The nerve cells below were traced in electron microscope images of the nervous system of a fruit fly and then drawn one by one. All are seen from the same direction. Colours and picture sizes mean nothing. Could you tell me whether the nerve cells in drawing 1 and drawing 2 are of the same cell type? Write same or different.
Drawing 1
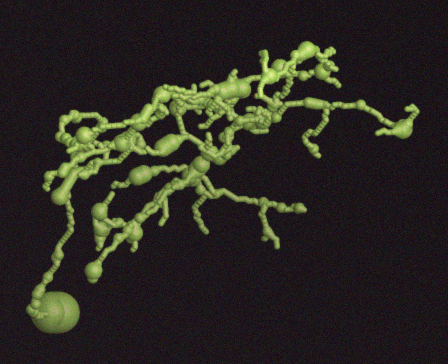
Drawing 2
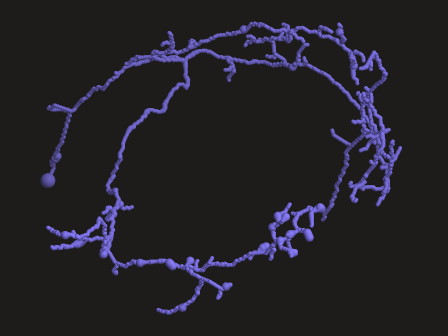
different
